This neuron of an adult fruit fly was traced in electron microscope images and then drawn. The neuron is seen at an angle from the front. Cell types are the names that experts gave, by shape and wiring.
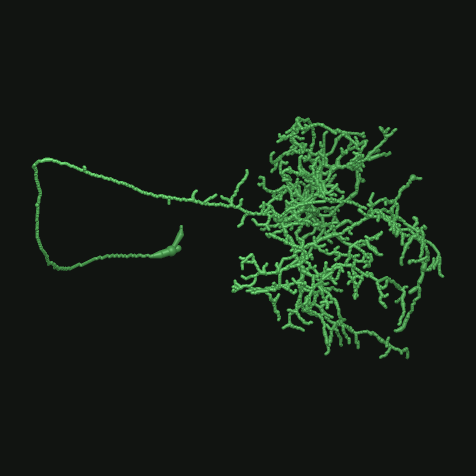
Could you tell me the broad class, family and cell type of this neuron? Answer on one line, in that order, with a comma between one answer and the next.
nerve-cord intrinsic neuron, hemilineage 06B, IN06B029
